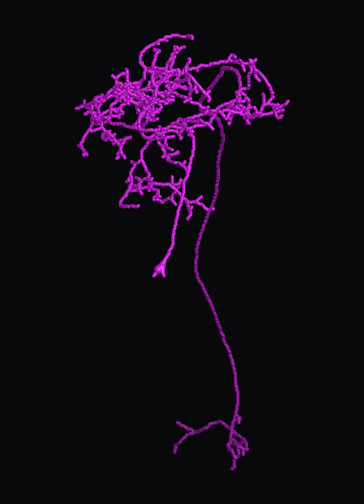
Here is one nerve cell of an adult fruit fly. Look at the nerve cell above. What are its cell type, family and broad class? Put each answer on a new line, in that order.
AVLP325_a
hemilineage VLPl&p1_lateral
central-brain intrinsic neuron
